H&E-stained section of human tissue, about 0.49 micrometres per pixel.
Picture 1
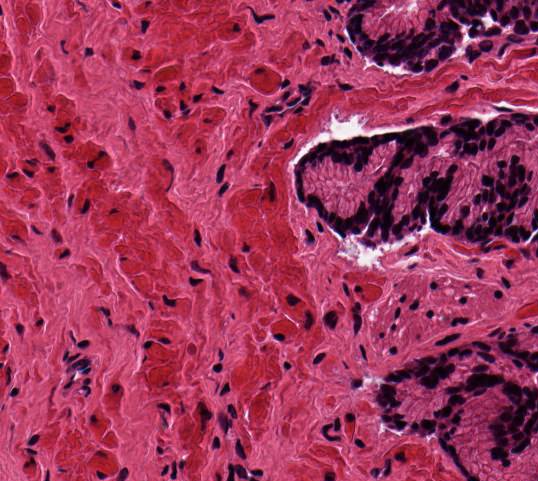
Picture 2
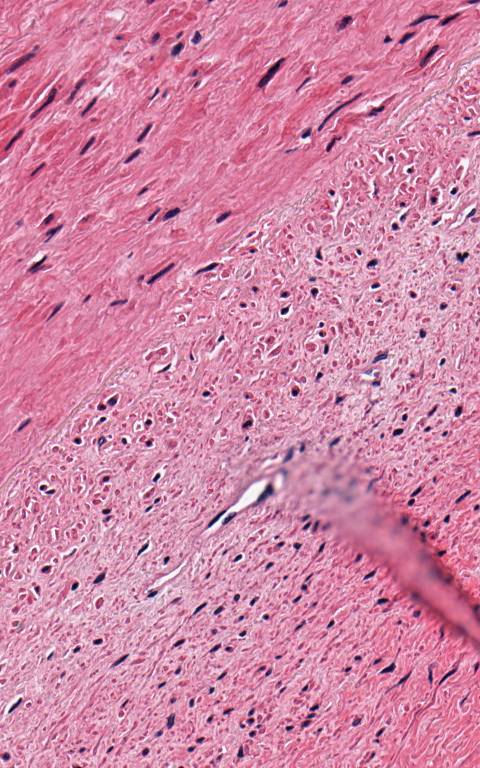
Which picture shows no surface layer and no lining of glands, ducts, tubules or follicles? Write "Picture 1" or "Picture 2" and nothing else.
Picture 2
